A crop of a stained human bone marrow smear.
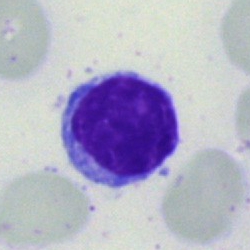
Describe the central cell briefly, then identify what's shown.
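Roughly round, this one, with a slightly uneven edge. There's just a scant rim of blue cytoplasm, widest at the lower left, and no vacuoles in it. It's a lymphocyte.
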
